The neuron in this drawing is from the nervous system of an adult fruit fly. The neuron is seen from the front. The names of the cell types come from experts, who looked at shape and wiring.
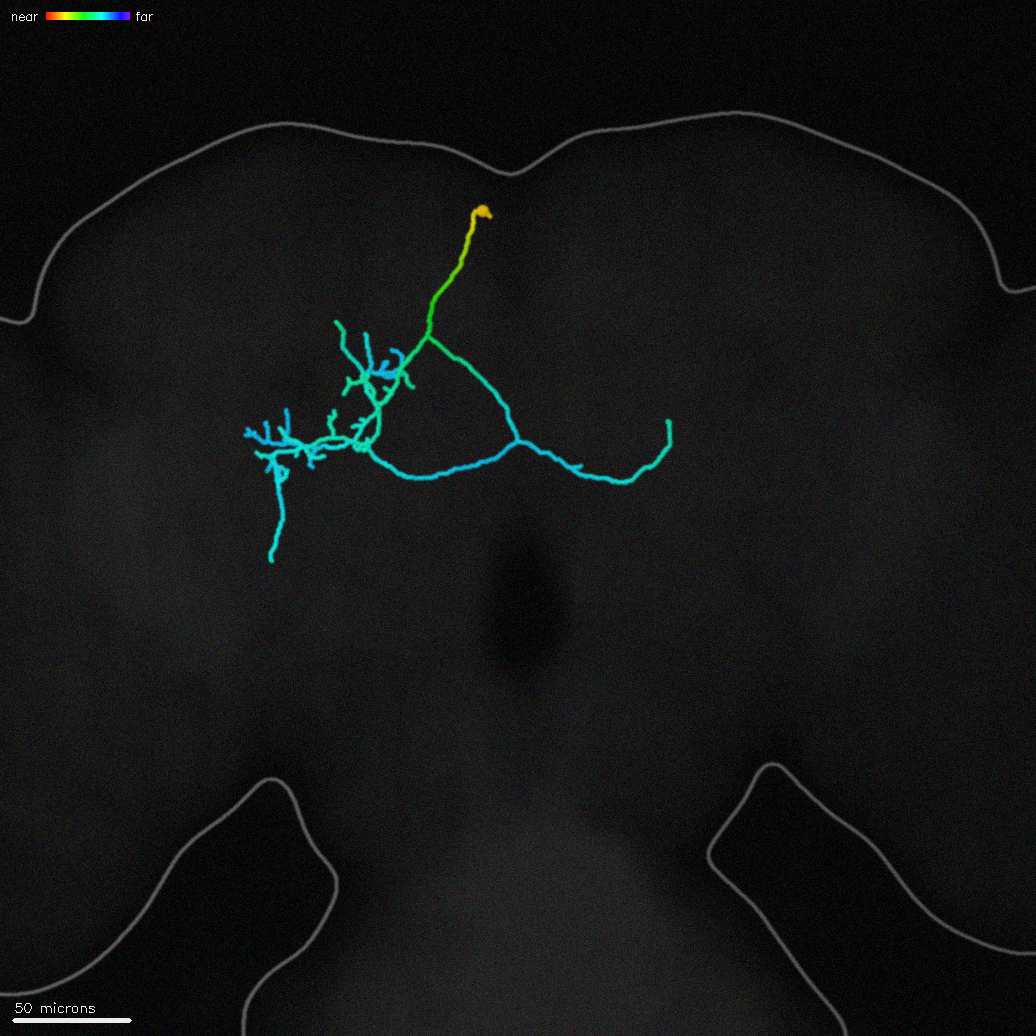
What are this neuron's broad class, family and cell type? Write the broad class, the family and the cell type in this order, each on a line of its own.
central-brain intrinsic neuron
hemilineage SMPad2
CB1353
